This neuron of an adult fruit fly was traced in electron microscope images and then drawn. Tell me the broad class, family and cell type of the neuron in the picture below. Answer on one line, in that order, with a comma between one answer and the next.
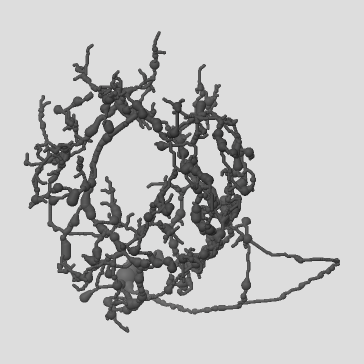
central-brain intrinsic neuron, hemilineage LHp1, LHPV4a11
